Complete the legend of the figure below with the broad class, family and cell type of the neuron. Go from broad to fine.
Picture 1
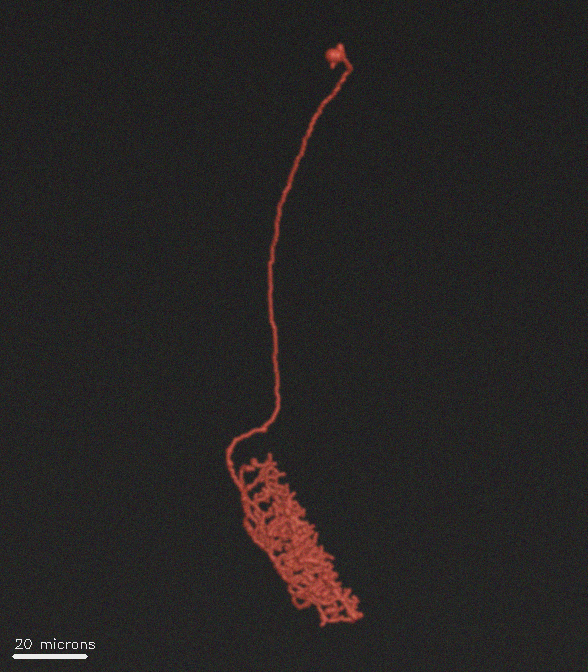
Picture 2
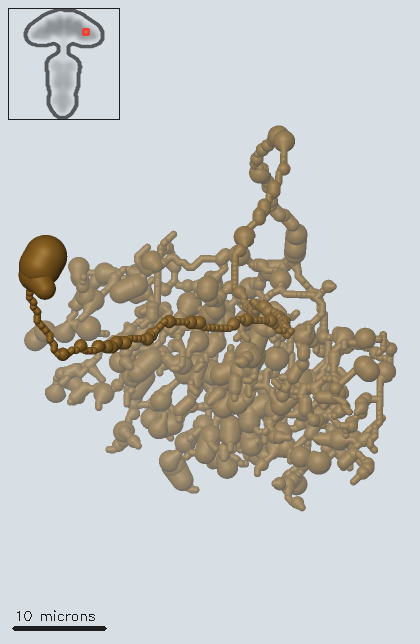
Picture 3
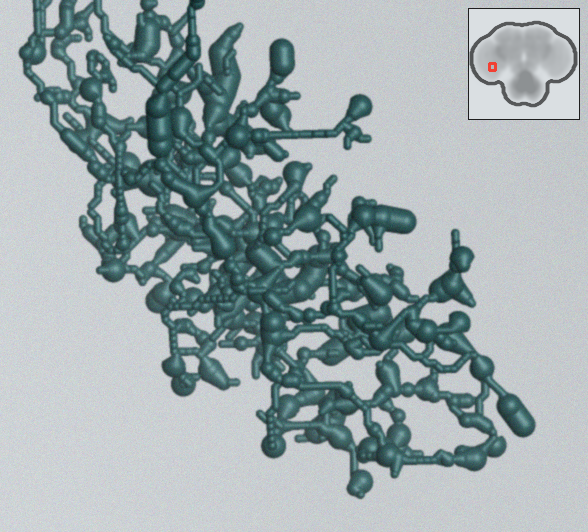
optic-lobe intrinsic neuron; Pm; Pm2a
